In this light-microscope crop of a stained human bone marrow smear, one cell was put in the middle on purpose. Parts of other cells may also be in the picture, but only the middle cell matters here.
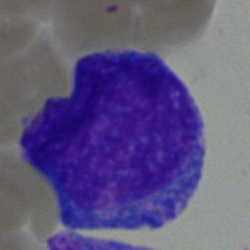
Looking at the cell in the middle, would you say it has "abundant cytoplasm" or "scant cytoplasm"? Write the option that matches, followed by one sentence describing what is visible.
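Scant cytoplasm. The nucleus fills most of the cell.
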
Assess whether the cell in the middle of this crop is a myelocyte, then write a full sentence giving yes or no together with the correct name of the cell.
No, the middle of this crop is occupied by a blast rather than a myelocyte.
